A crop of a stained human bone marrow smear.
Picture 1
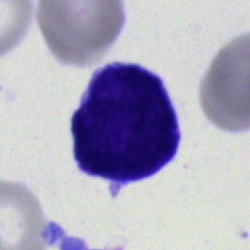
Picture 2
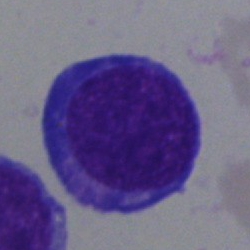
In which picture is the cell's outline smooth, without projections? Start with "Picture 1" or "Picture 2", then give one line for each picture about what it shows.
Picture 2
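What picture 1 shows: A small pale violet tag projects from the lower edge of the cell.
What picture 2 shows: The cell has a round, smooth outline.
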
